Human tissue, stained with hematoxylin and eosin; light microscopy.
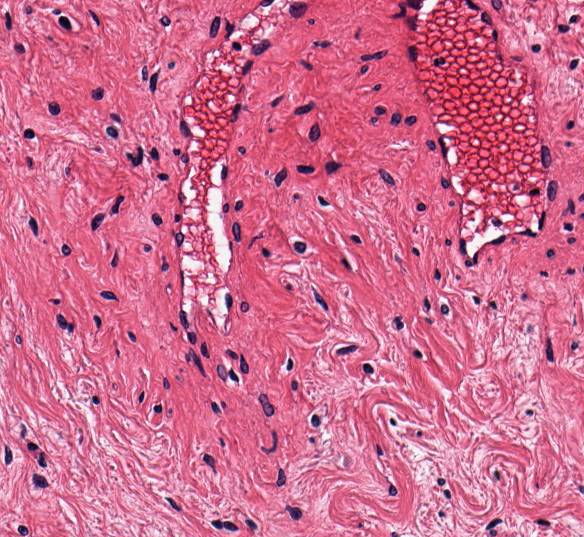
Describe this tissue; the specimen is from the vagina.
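Dense pink collagenous stroma fills the whole field. Its collagen bundles are wavy and form swirls in the lower right. Dark nuclei, spindle-shaped to oval, lie singly and scattered between the collagen fibres. Both vessels have thin walls lined by flattened endothelial cells and lack a thick muscular coat.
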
